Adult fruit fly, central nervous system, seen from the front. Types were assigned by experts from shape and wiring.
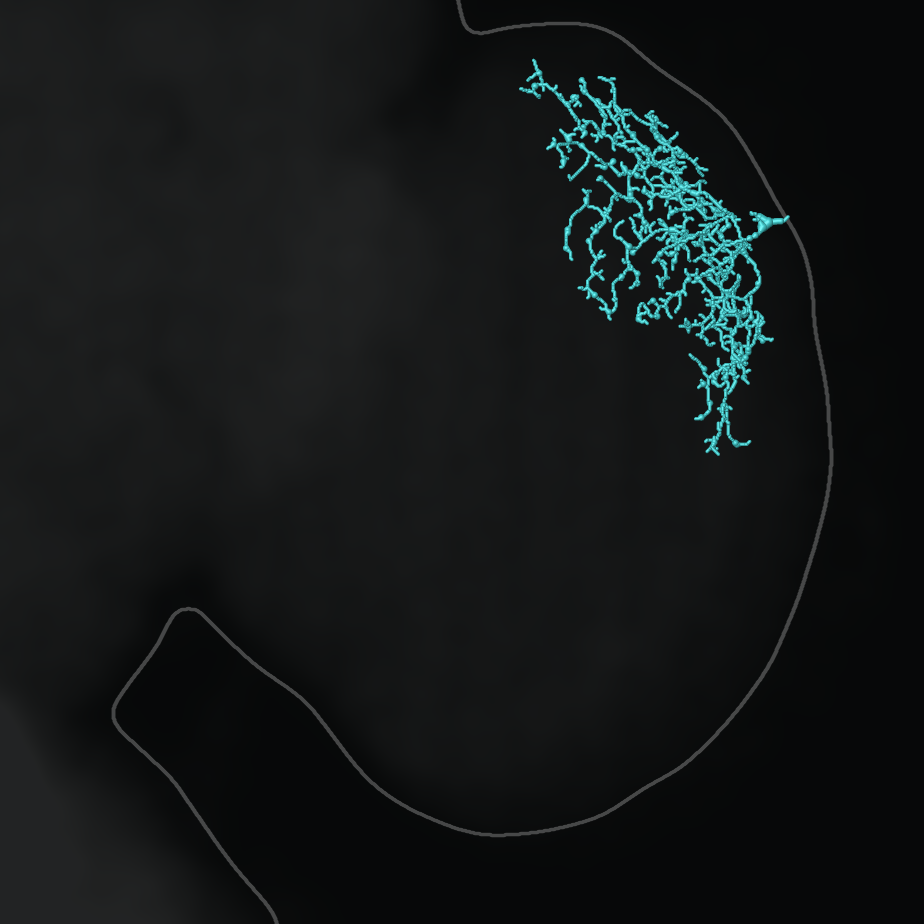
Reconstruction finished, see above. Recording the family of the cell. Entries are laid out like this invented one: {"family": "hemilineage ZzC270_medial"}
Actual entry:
{"family": "Dm"}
